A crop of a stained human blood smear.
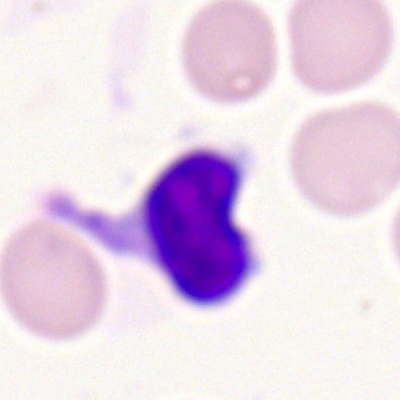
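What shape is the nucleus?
Kidney-shaped, with a notch on its right side, and no nucleolus visible.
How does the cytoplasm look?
It's drawn out into a tail going left, with no granules visible.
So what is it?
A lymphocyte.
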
